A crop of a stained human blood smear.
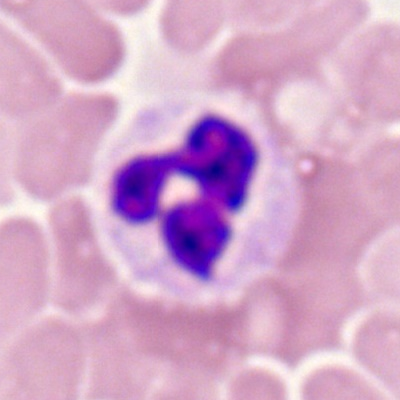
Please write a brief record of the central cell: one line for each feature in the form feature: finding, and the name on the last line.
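Shape: roughly round, give or take
Lobes: three of them in the nucleus
Links: narrow connections join the lobes to each other
Chromatin: dark purple, dense-looking
So it's a segmented neutrophil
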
